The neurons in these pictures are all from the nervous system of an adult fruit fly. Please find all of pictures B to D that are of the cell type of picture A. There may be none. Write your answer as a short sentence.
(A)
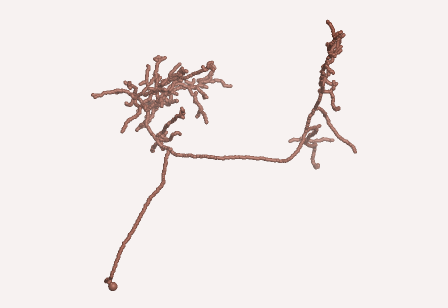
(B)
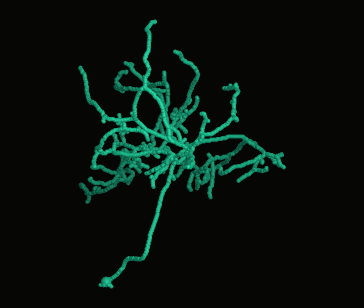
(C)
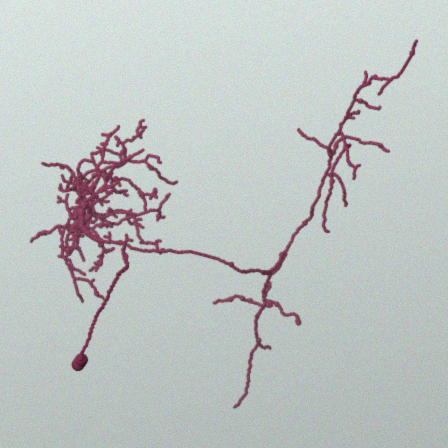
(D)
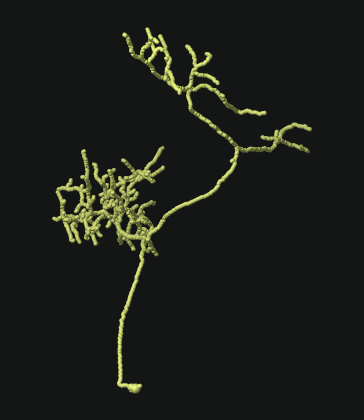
Picture C and picture D are of the same cell type.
